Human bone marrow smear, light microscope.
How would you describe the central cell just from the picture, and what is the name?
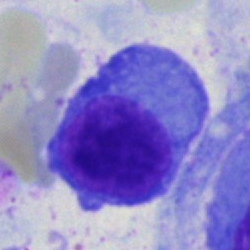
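First, chromatin: dense, dark purple, darkest at the centre of the nucleus. Next, cytoplasm: abundant, deep blue, mostly above and right of the nucleus, with no granules. Last, outline: irregular, with a small rounded bulge at the bottom edge. This is a plasma cell.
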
